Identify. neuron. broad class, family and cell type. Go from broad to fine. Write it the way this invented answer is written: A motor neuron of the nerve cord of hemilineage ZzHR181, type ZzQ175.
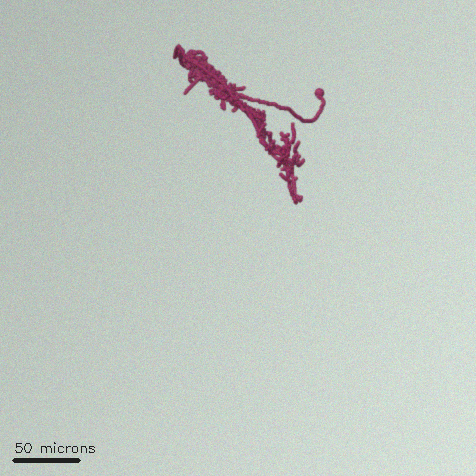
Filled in: A central-brain intrinsic neuron of hemilineage DL1_dorsal, type MBON28.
